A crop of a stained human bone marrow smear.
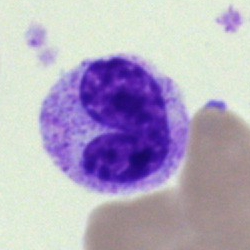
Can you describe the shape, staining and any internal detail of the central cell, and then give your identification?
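Notice the nucleus: kidney-shaped, with a deep notch facing left, and its chromatin dark purple and coarsely clumped. Fine purple granules are scattered through the cytoplasm, though a paler, less granular zone sits within the notch. This is a band neutrophil.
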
